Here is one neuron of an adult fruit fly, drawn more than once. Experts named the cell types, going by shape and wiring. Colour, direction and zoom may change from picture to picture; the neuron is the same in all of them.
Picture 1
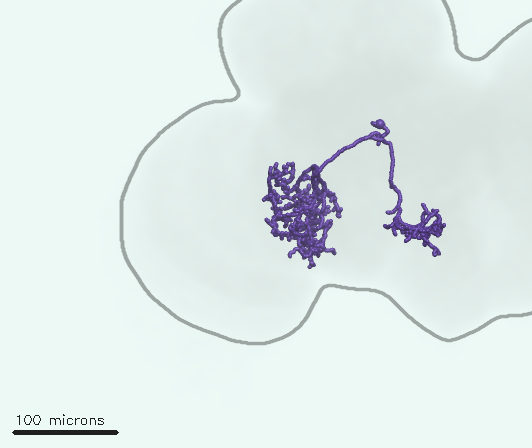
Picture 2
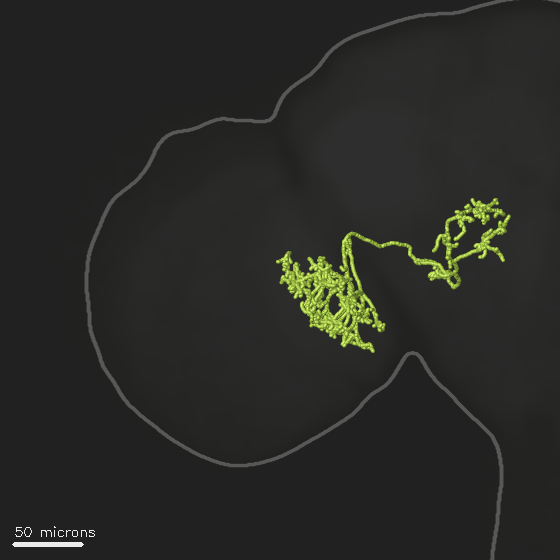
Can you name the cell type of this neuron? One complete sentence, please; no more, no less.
The neuron is of cell type LT47.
